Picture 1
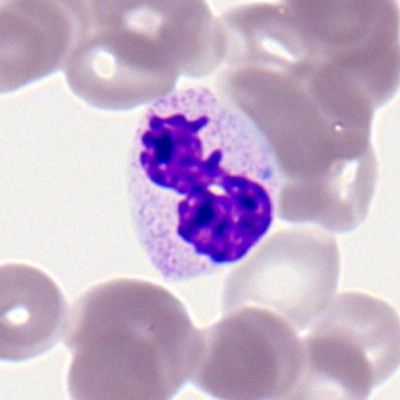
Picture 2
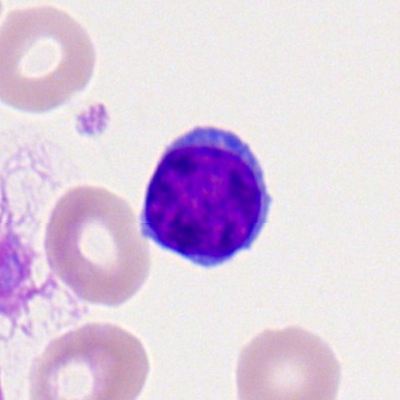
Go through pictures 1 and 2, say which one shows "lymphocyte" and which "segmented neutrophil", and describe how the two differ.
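Two cells are compared here: picture 1 is a segmented neutrophil, picture 2 a lymphocyte. Outline: smooth and oval in the neutrophil, round in the lymphocyte. Nucleus: in the lymphocyte it fills nearly all of the cell.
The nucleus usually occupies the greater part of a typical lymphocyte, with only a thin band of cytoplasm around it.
Chromatin: coarsely clumped in both, dark purple in the neutrophil and dense in the lymphocyte.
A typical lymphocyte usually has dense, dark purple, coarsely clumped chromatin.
Nucleoli: none visible in either cell.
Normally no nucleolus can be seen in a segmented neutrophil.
Cytoplasm: abundant and pale pinkish-lilac in the neutrophil, with fine lilac granules scattered throughout; blue and without granules in the lymphocyte.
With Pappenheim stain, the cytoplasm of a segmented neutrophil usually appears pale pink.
Surroundings: red cells press against the right side of the neutrophil.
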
